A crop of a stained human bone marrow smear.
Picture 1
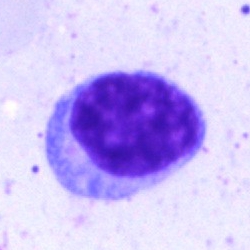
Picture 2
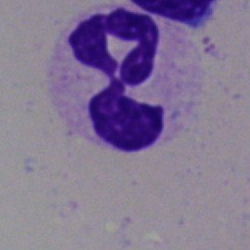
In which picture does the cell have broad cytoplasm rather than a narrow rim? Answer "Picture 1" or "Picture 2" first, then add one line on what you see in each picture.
Picture 2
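Picture 1: The nucleus fills most of the cell.
Picture 2: The cytoplasm is plentiful and pale pinkish-lilac.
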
